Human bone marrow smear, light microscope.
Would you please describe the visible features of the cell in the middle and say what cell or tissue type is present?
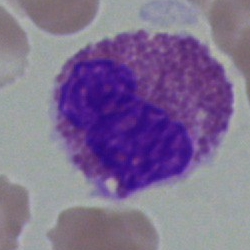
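Two joined lobes make up the nucleus, running diagonally from upper left to lower right. Its chromatin looks dark purple and densely clumped. Coarse purple granules pack the cytoplasm. And there's a small clear spot at the bottom edge of the nucleus. So: eosinophil.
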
